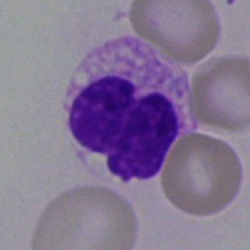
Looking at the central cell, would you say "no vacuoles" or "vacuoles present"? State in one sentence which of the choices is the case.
Inside its cytoplasm lie one or more clear vacuoles.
